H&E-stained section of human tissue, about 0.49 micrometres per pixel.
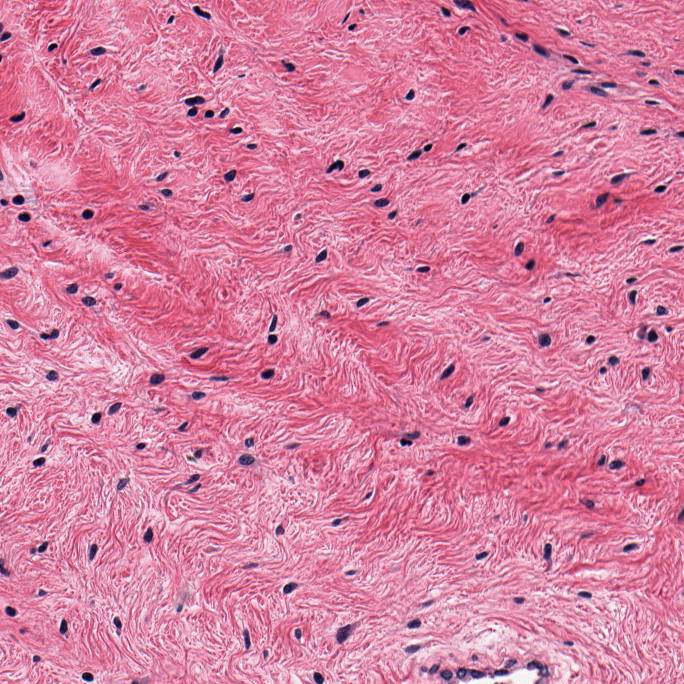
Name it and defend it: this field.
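Field: dense connective tissue, collagenous, no epithelium anywhere. Nuclei sparse, small, dark, oval to spindle-shaped as in fibroblasts, spread fairly evenly.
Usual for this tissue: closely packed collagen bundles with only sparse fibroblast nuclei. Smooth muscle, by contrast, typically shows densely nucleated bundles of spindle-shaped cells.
Fibres wavy and finely crimped rather than straight.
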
